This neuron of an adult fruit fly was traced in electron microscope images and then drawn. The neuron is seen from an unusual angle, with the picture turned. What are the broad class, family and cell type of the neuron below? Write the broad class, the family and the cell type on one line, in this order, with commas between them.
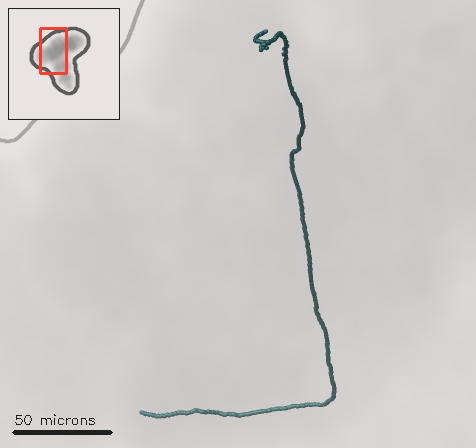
sensory neuron ascending to the brain, class gustatory, LgAG1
